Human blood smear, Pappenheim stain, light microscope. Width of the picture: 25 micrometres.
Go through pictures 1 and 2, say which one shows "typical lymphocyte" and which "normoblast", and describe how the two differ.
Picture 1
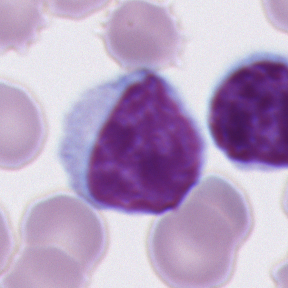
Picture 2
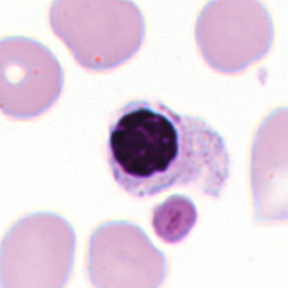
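The cell in picture 2 is a normoblast, and the one in picture 1 a typical lymphocyte. The lymphocyte nucleus is roughly triangular with rounded corners, about 12 by 10 micrometres; the normoblast nucleus is round and about 6 micrometres across.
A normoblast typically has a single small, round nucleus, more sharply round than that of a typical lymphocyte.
Lymphocyte chromatin is dark purple with paler patches, giving a mottled look; normoblast chromatin is dense, dark purple and coarsely clumped, with no nucleolus seen.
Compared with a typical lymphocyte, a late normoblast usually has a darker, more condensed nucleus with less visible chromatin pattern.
Lymphocyte cytoplasm is pale greyish blue, a crescent mostly left of the nucleus; normoblast cytoplasm is very pale and greyish-lilac rather than blue, wider on the right and only a thin rim on the left.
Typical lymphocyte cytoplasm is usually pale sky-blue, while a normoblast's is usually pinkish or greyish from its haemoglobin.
No granules or vacuoles are visible in the lymphocyte cytoplasm; the normoblast cytoplasm holds no coarse granules.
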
